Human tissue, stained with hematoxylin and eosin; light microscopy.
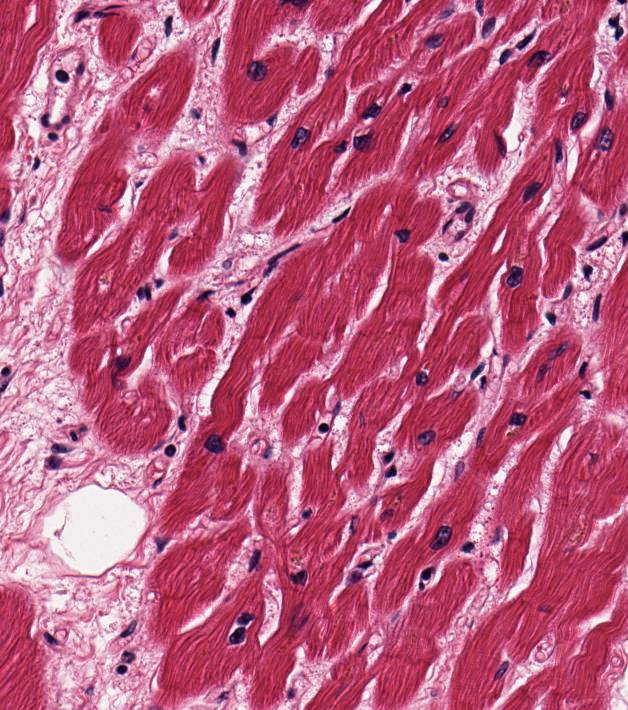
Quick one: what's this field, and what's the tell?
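The tissue is myocardium. Most of the field holds muscle fibres running diagonally from lower left to upper right, which branch and join their neighbours.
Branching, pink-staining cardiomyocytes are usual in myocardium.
The fibre cytoplasm stains deep pink-red, with fine streaks along each fibre's length.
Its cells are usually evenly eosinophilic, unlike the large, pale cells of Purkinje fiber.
Loose, pale pink connective tissue lies between the fibres, widest along the left side.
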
